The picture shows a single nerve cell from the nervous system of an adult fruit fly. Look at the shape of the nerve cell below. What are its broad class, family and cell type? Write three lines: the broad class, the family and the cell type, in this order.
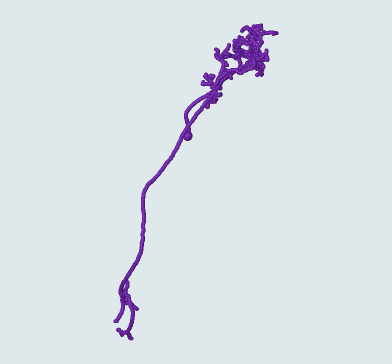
ascending neuron
hemilineage 08B
AN08B094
